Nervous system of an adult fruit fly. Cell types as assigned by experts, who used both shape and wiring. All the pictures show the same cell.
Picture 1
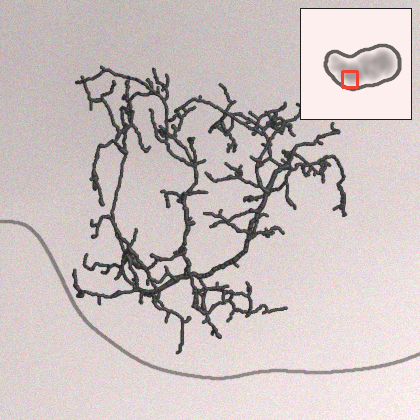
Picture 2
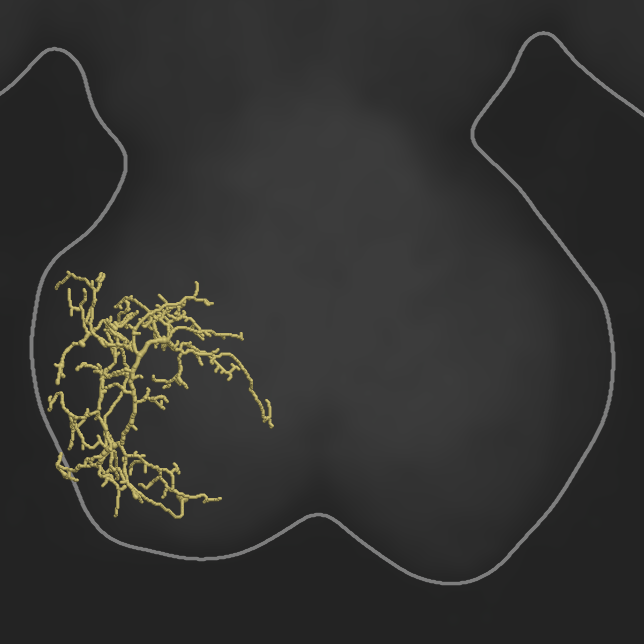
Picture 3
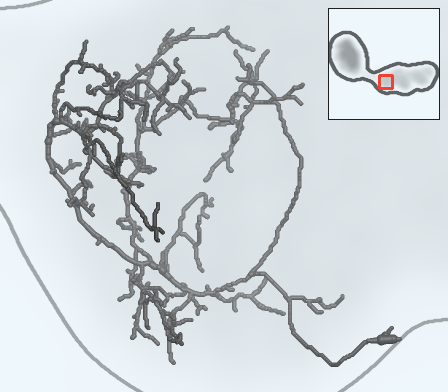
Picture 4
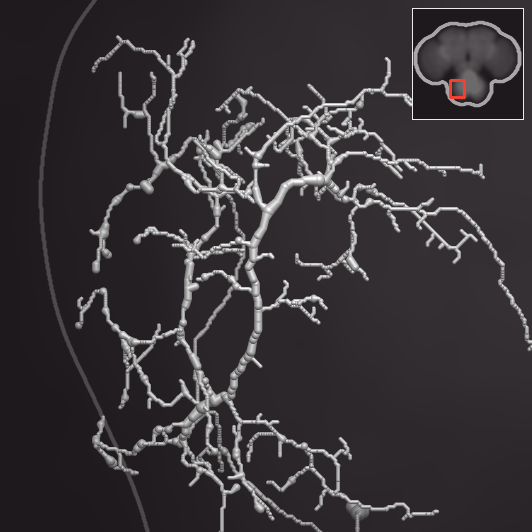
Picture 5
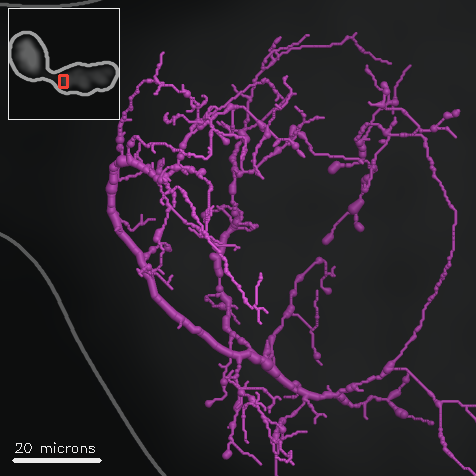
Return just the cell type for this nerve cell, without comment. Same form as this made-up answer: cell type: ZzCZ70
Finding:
cell type: IN04B031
